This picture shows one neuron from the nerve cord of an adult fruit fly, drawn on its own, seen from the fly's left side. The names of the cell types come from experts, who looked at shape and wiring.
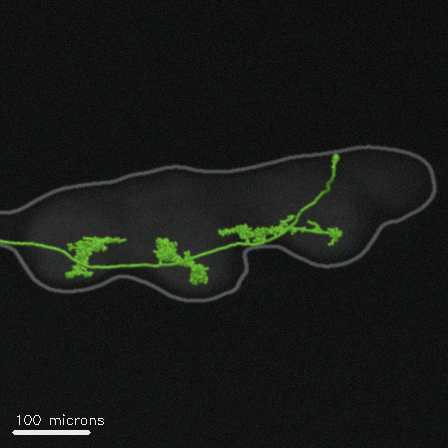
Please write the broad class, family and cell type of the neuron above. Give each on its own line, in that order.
ascending neuron
hemilineage 09B
AN09B034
